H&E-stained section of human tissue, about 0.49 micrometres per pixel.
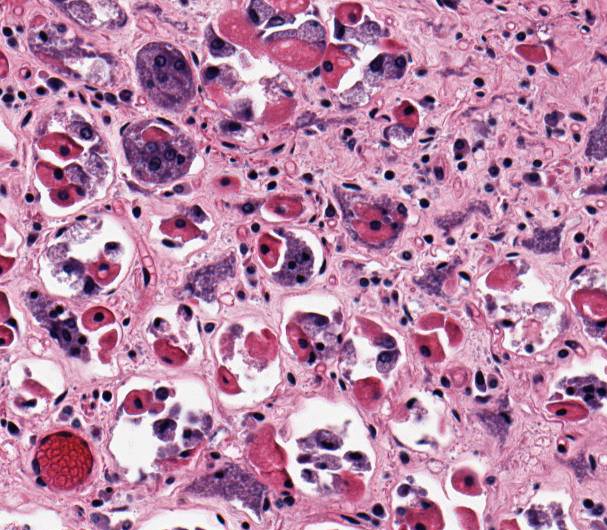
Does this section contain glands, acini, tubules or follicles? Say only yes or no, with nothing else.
No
